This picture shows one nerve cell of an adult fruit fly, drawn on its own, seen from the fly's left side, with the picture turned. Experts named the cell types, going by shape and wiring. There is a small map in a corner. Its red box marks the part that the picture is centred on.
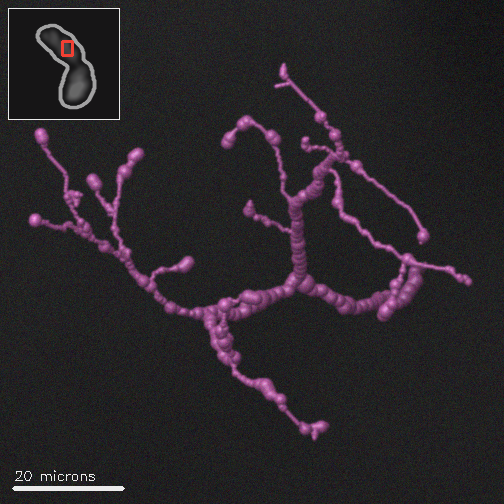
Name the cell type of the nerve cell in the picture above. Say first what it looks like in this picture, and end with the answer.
From left to right in the picture it spans about 80 microns. In this view it is about as wide as it is tall. Its broad class is sensory neuron entering the nerve cord. The cell type is SNpp10.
